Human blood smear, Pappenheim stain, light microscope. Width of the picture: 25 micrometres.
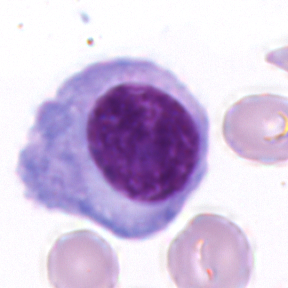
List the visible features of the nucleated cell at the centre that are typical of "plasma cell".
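This is a plasma cell.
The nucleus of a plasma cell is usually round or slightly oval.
Here the nucleus is round to oval without any indentation, which agrees with that.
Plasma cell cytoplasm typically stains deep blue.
The cytoplasm here is a deeper blue at its outer left margin than next to the nucleus, in keeping with this. Also seen: the left edge of the cell is ragged, with small blunt bulges, and the chromatin is moderately condensed and patchy rather than fine and even.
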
